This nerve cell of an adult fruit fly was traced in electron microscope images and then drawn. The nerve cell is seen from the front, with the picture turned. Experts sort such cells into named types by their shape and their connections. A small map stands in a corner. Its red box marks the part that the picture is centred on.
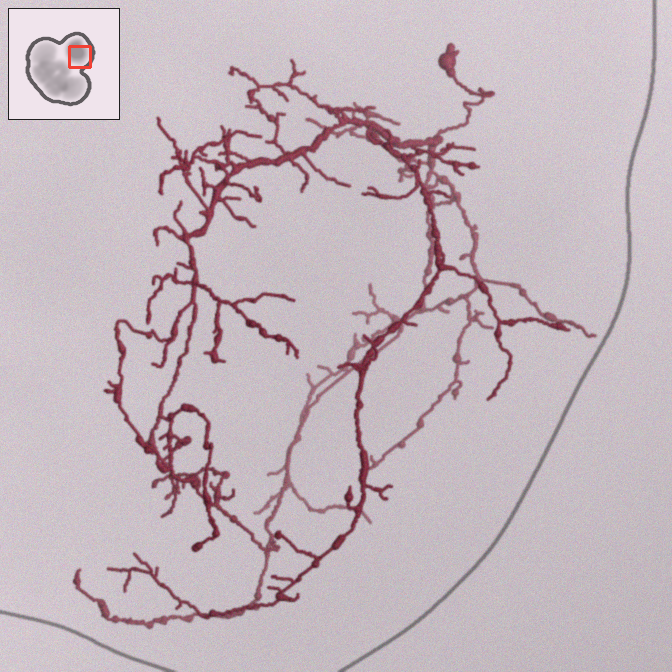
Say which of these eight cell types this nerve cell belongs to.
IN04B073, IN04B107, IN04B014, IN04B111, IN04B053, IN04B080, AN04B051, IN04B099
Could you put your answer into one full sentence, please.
This particular nerve cell has the cell type IN04B053.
